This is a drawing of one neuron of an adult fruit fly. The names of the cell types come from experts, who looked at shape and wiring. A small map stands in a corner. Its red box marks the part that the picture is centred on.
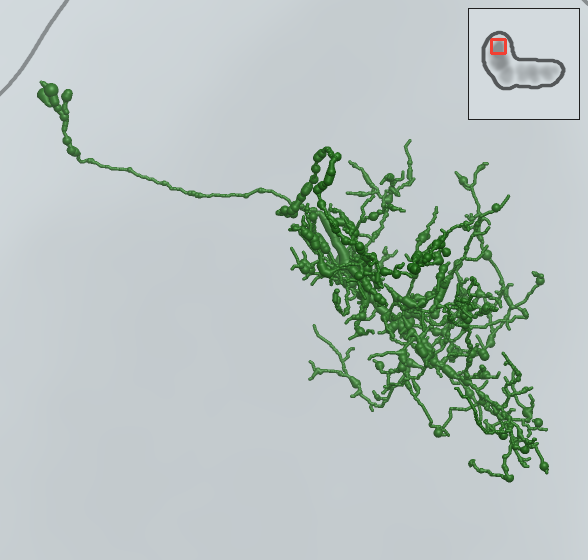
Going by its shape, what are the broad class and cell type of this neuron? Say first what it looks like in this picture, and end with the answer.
The cell body is at the upper left of the picture. The picture shows dozens of branch ends. It is a central-brain intrinsic neuron. Its cell type is PLP058.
